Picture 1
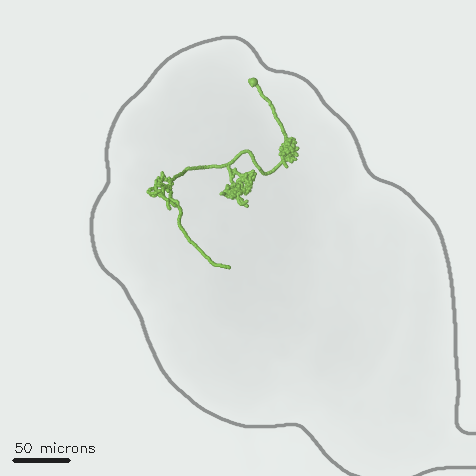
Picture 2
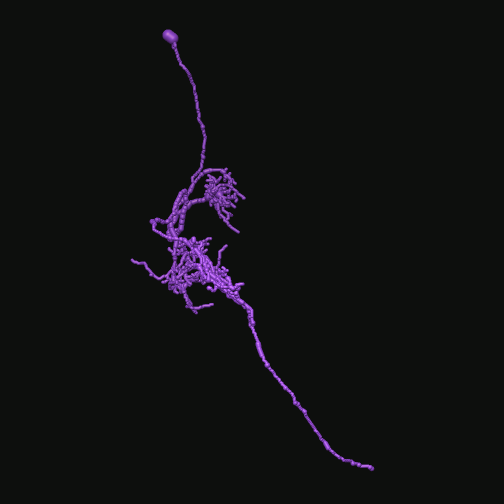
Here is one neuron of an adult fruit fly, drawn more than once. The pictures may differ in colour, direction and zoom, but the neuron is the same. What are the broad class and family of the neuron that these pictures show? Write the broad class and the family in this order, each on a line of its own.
central-brain intrinsic neuron
class CX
